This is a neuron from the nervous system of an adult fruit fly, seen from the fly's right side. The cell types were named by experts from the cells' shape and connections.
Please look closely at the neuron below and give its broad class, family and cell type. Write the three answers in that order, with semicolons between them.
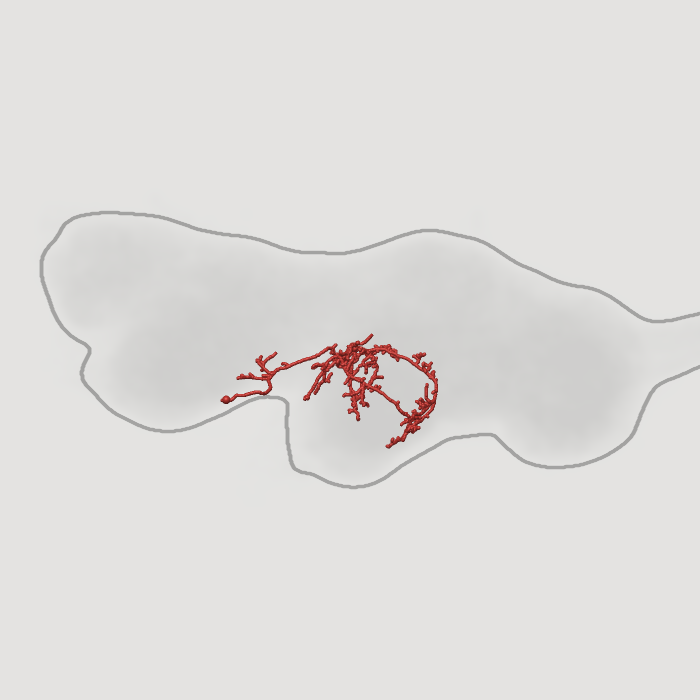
nerve-cord intrinsic neuron; hemilineage 03A; IN03A074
